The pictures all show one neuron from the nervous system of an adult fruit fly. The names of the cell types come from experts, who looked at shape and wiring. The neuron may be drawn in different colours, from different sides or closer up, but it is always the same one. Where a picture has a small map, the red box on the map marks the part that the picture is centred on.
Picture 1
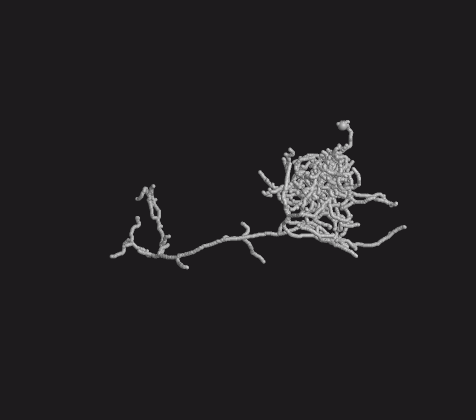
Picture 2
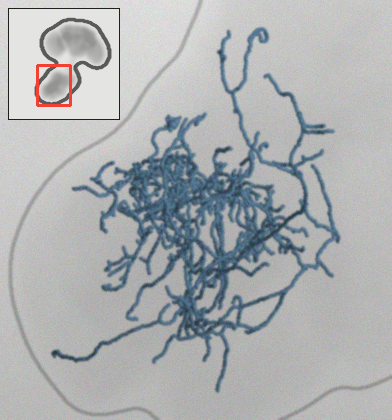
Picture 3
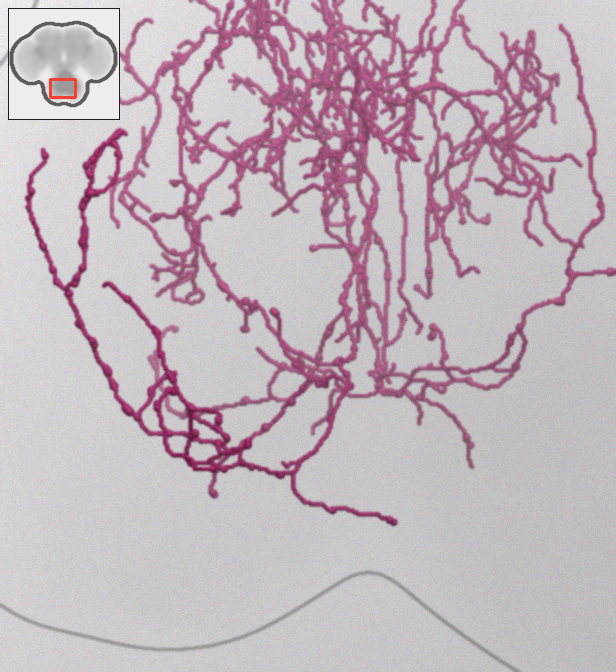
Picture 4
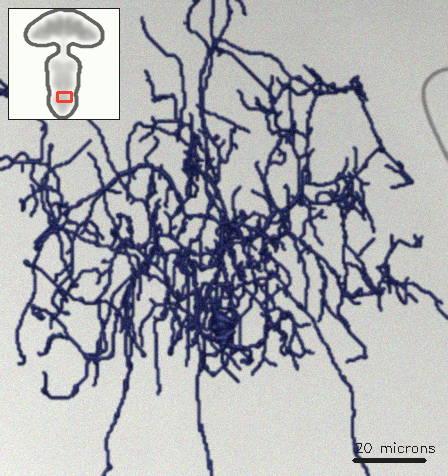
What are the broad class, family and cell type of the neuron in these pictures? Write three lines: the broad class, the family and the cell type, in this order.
nerve-cord intrinsic neuron
hemilineage 09A
IN09A007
